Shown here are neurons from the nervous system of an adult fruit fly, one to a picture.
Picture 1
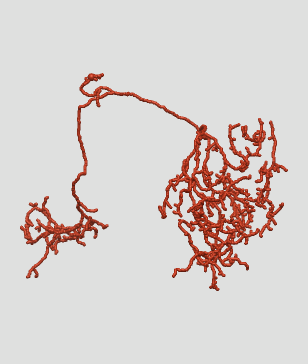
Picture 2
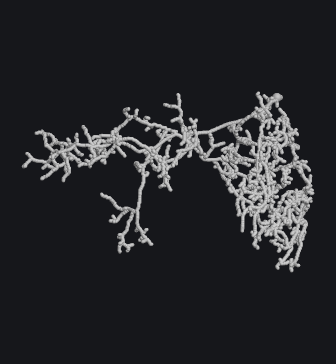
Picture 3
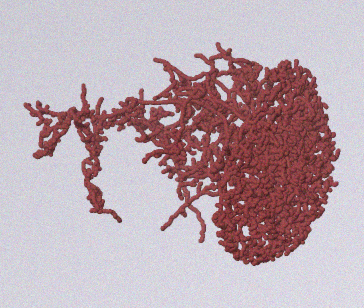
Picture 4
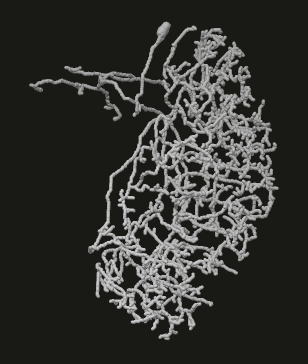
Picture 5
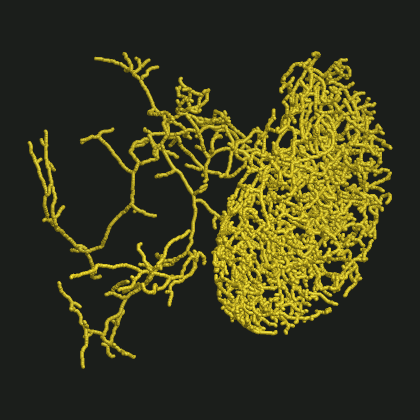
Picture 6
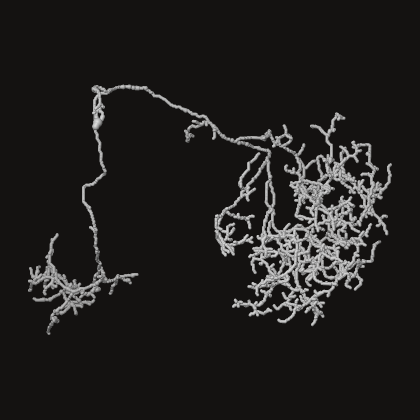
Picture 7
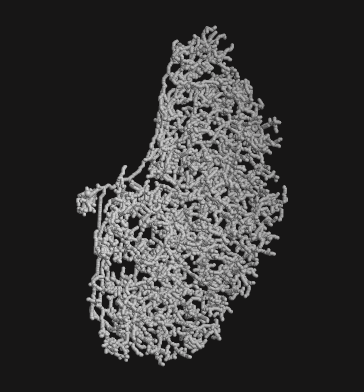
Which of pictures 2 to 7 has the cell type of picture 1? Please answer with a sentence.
Picture 6 is of the same cell type.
